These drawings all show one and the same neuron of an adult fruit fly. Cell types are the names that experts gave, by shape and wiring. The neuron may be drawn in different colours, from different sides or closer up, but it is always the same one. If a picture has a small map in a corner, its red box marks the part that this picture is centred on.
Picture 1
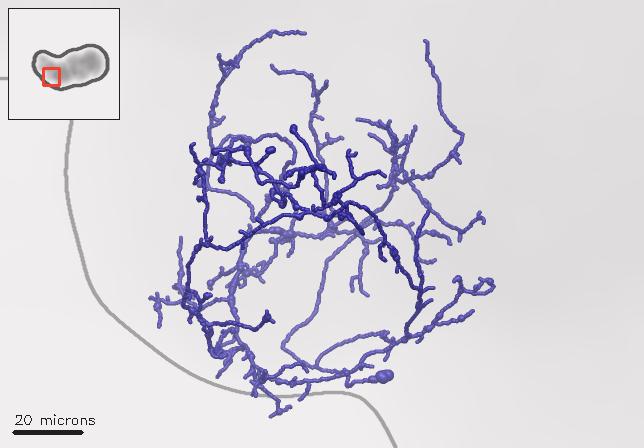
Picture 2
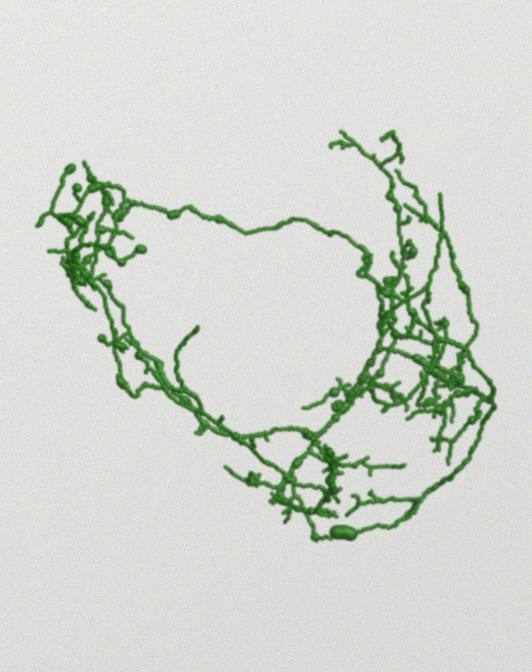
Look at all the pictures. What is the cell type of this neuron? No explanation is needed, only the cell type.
IN04B025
